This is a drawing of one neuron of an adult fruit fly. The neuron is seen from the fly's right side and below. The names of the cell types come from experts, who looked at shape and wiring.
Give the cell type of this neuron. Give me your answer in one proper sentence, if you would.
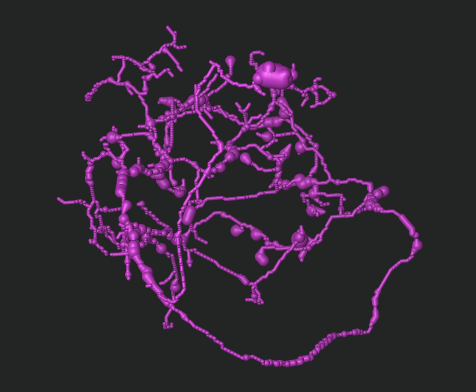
As a matter of cell type, the neuron is SLP044_d.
